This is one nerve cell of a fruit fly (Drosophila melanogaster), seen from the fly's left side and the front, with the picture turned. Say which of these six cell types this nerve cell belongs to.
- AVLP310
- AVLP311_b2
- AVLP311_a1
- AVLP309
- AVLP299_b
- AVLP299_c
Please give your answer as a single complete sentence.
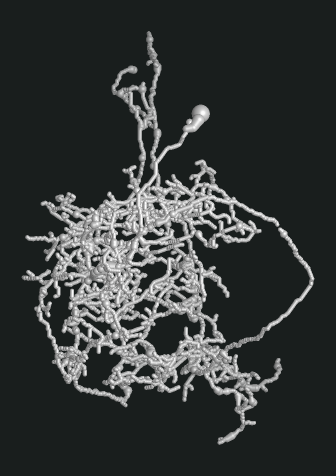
The nerve cell is typed under the name AVLP310.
